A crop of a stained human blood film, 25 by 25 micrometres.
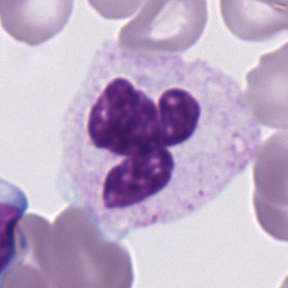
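Segmented neutrophil in a stained smear of peripheral blood. Chromatin dense and dark purple throughout the lobes, with no nucleoli visible. Fine lilac granules scattered evenly through the cytoplasm. Red cells lie against the upper and right edges of the segmented neutrophil.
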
